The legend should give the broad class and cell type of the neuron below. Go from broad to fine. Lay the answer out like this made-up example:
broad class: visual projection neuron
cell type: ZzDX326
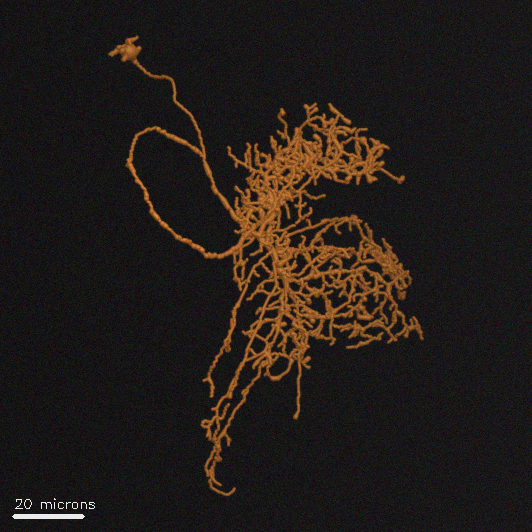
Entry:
broad class: nerve-cord intrinsic neuron
cell type: INXXX213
